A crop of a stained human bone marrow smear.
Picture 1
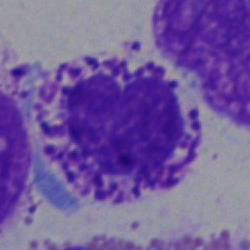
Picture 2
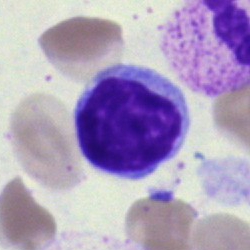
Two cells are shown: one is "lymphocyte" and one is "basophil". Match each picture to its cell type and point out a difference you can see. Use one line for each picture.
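Picture 1 is a basophil. The granules are crowded in a ring around the edge of the nucleus.
Picture 2 is a lymphocyte. No granules are visible in the cytoplasm.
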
